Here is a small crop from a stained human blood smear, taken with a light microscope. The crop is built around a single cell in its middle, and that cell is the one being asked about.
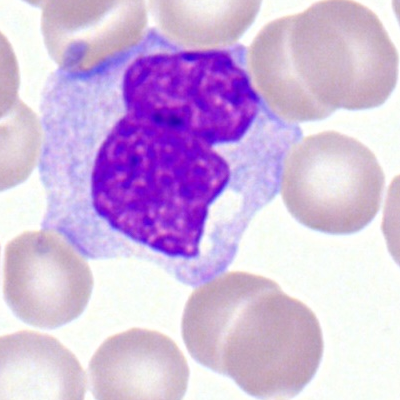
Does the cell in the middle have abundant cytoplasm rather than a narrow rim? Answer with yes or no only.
Yes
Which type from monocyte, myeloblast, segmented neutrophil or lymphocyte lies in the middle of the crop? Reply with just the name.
monocyte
